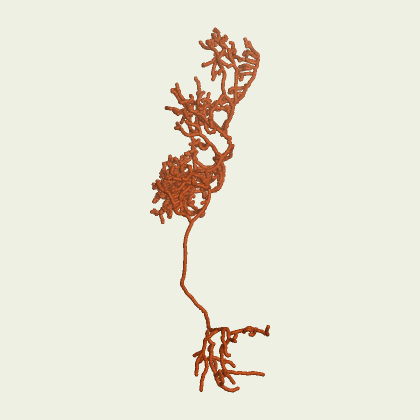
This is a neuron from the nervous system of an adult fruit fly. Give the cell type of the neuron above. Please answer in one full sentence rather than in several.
The neuron is typed under the name AN19B001.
